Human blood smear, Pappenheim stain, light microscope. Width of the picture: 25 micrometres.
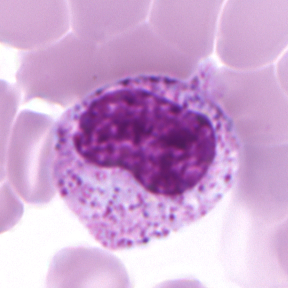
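Metamyelocyte in a stained peripheral blood smear. Nucleus a single bean-shaped mass, shallowly indented along its lower edge, not divided into lobes. Cytoplasm pale pinkish-lilac, widest below the nucleus. Outline roughly round, with a small pointed projection at upper right.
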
